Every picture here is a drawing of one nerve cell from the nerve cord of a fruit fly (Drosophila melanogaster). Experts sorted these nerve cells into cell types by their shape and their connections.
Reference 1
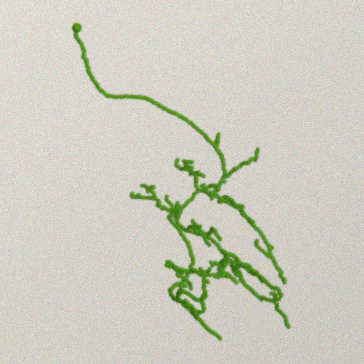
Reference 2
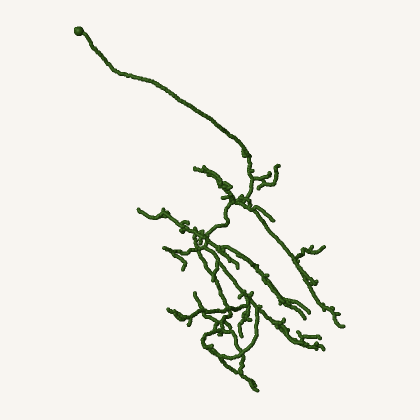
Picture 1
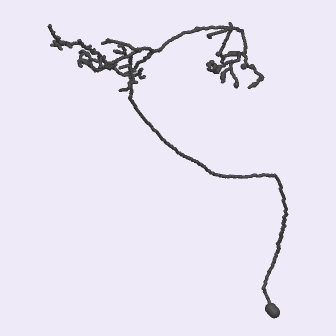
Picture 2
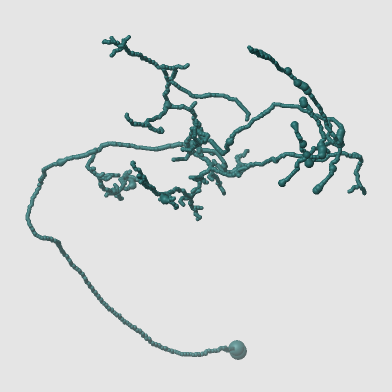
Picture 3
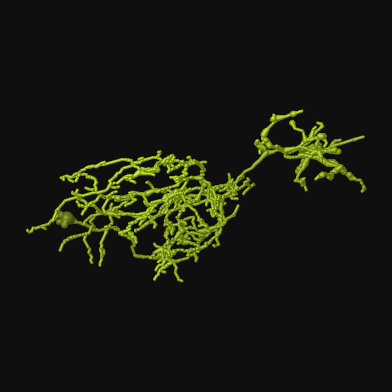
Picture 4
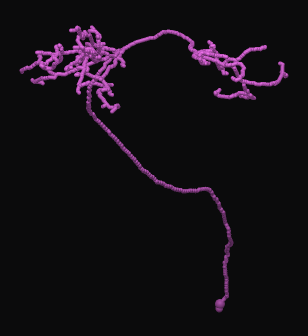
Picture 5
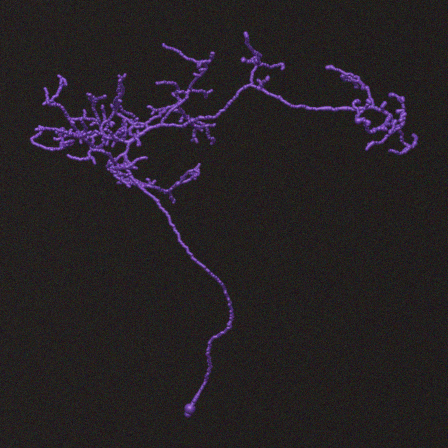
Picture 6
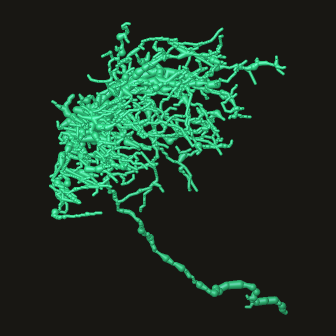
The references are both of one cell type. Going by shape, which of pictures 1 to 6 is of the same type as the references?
2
